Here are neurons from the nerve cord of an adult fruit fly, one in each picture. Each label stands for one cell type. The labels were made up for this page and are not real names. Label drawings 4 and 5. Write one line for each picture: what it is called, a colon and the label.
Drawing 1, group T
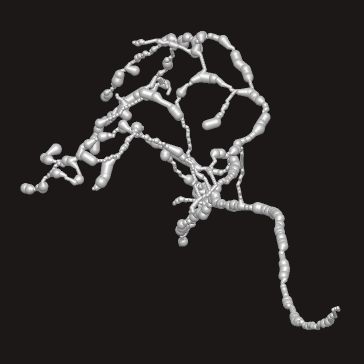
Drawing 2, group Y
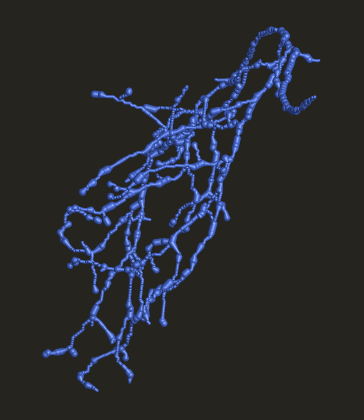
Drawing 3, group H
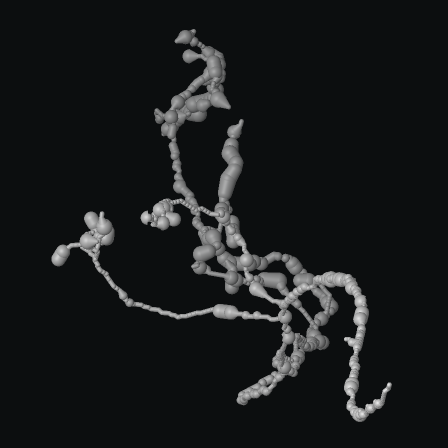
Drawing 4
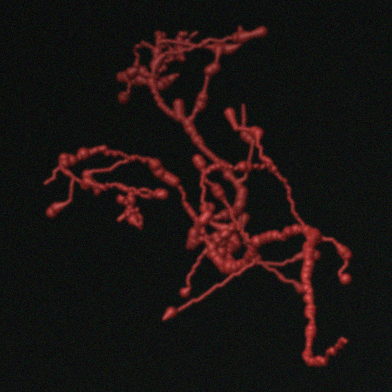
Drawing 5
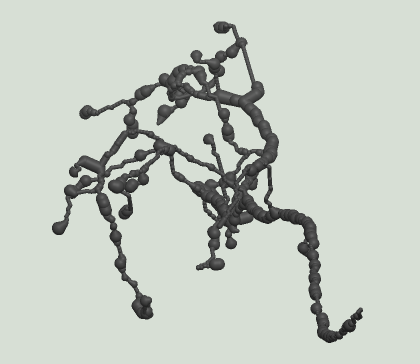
4: group T
5: group T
